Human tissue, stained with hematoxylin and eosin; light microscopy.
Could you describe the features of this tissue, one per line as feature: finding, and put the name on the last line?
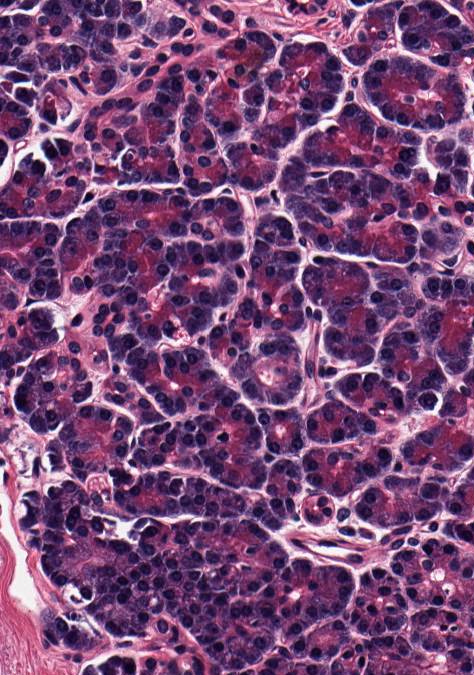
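Acini: look for small clusters of pyramidal cells arranged around a central point
Nuclei: round and dark, lying toward the outer edge of each acinus
Lumina: tiny, mostly hard to see
Fat cells: none anywhere in the field
Name: pancreas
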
